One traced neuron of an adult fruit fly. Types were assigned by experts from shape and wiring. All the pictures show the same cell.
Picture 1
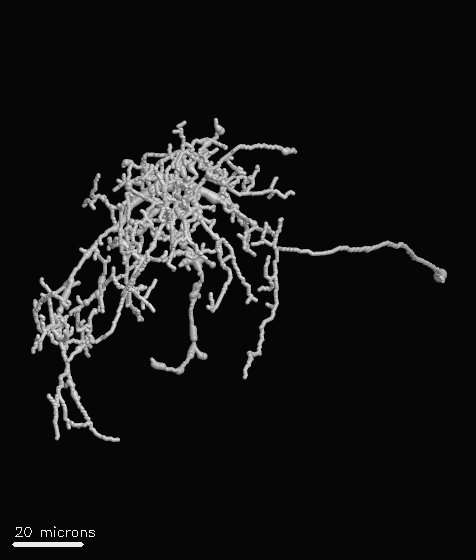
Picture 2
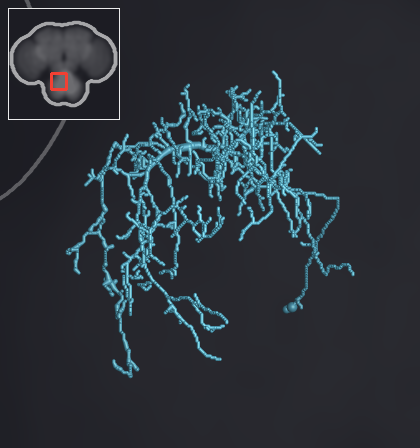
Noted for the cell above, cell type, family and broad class: IN03A037; hemilineage 03A; nerve-cord intrinsic neuron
